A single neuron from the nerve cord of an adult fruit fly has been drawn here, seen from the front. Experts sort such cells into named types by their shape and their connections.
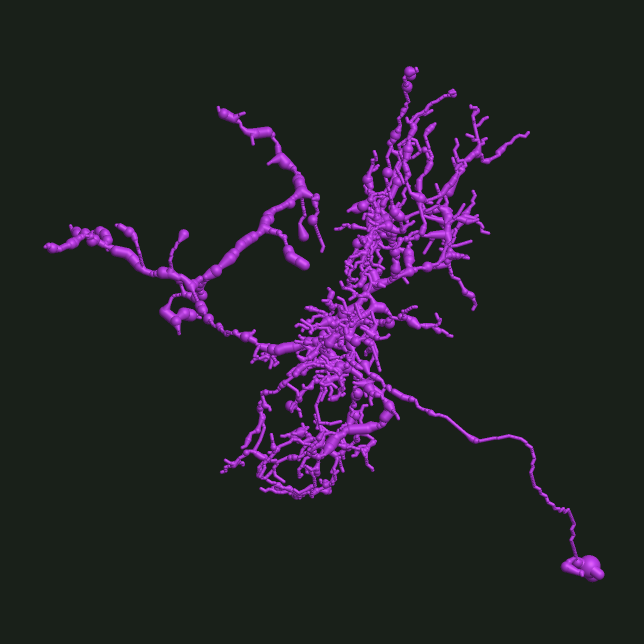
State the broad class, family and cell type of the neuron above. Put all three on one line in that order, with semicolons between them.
nerve-cord intrinsic neuron; hemilineage 13B; IN13B025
